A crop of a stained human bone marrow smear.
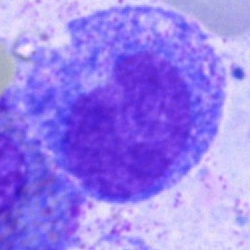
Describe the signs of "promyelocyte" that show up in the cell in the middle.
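Look first at the cytoplasm: it is blue.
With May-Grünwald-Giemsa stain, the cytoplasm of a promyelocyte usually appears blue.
So that colour goes well with the name. Fine pink-purple granules are scattered through that cytoplasm. The nucleus fills most of the cell and leaves a moderate rim of cytoplasm, which is widest along the upper-left side. Taken together, this is a promyelocyte.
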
